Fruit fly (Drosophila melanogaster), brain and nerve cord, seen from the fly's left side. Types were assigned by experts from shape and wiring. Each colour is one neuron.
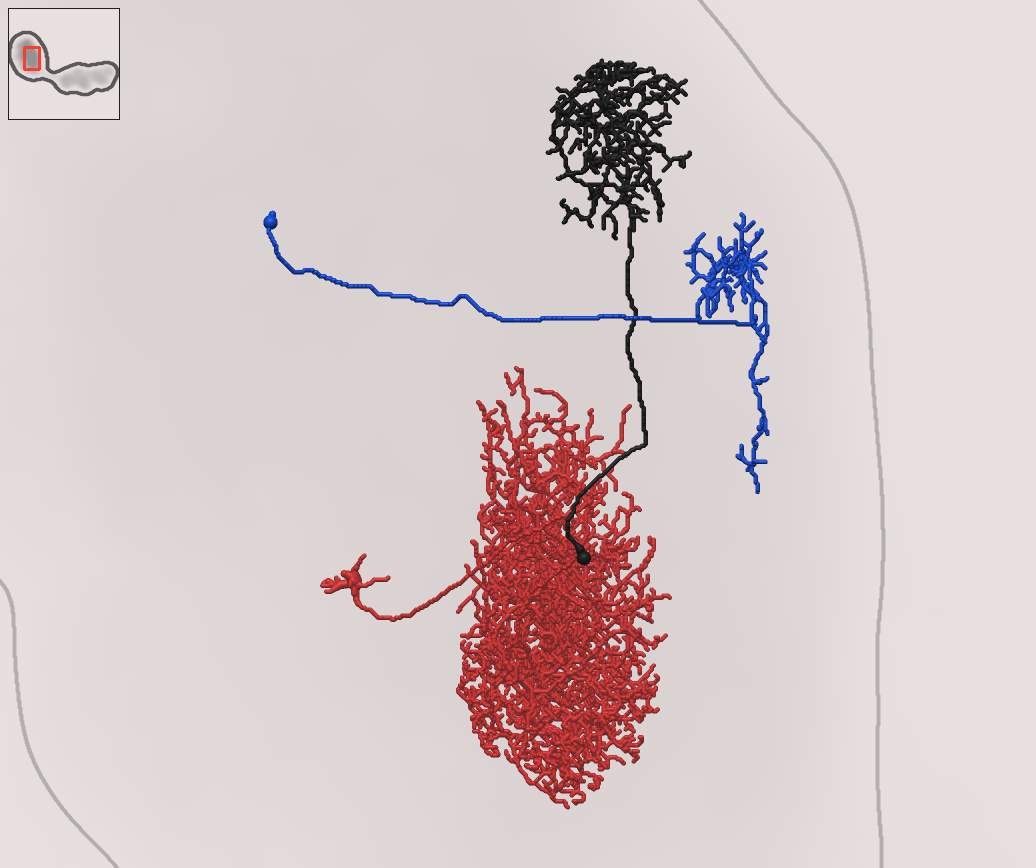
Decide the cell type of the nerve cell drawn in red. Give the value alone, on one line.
Li30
